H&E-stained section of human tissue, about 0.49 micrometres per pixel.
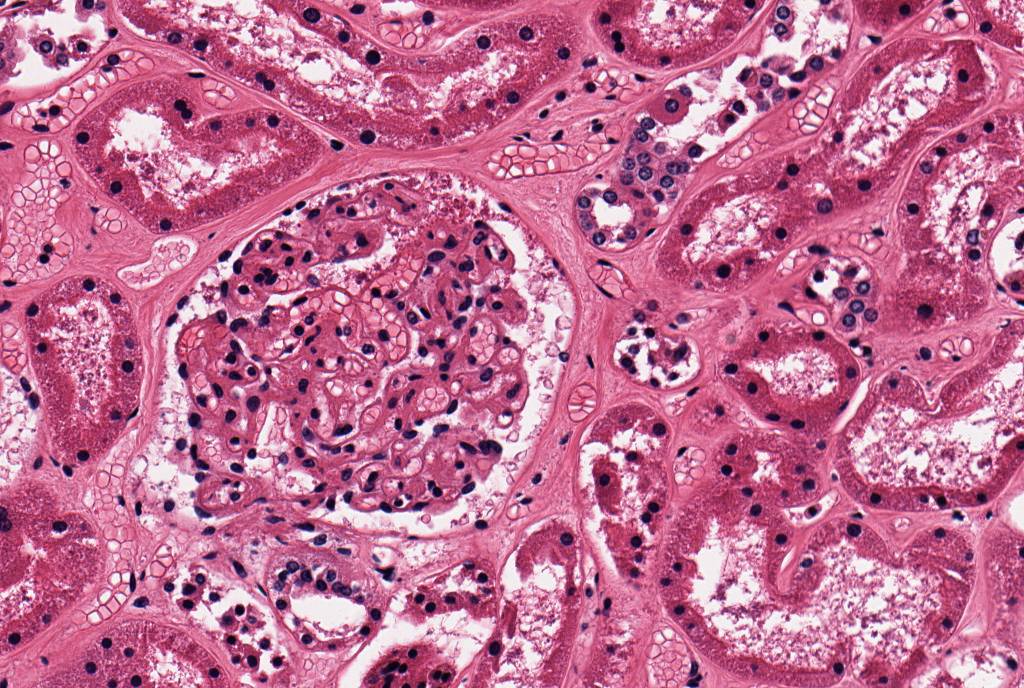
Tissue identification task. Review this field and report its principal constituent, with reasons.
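What dominates is cortical labyrinth of the kidney. To begin, one round glomerulus sits left of centre: a lobulated tuft of dark nuclei among pink capillary loops, parted from the capsule by a pale Bowman's space.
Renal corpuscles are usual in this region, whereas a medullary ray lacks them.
Next, cross-sections of tubules pack the rest of the field, most lined by cuboidal cells with granular pink cytoplasm and round dark nuclei.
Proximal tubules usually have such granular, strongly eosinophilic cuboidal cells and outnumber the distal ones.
Finally, many lumina hold pale, flocculent granular material, so their borders look ragged.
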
